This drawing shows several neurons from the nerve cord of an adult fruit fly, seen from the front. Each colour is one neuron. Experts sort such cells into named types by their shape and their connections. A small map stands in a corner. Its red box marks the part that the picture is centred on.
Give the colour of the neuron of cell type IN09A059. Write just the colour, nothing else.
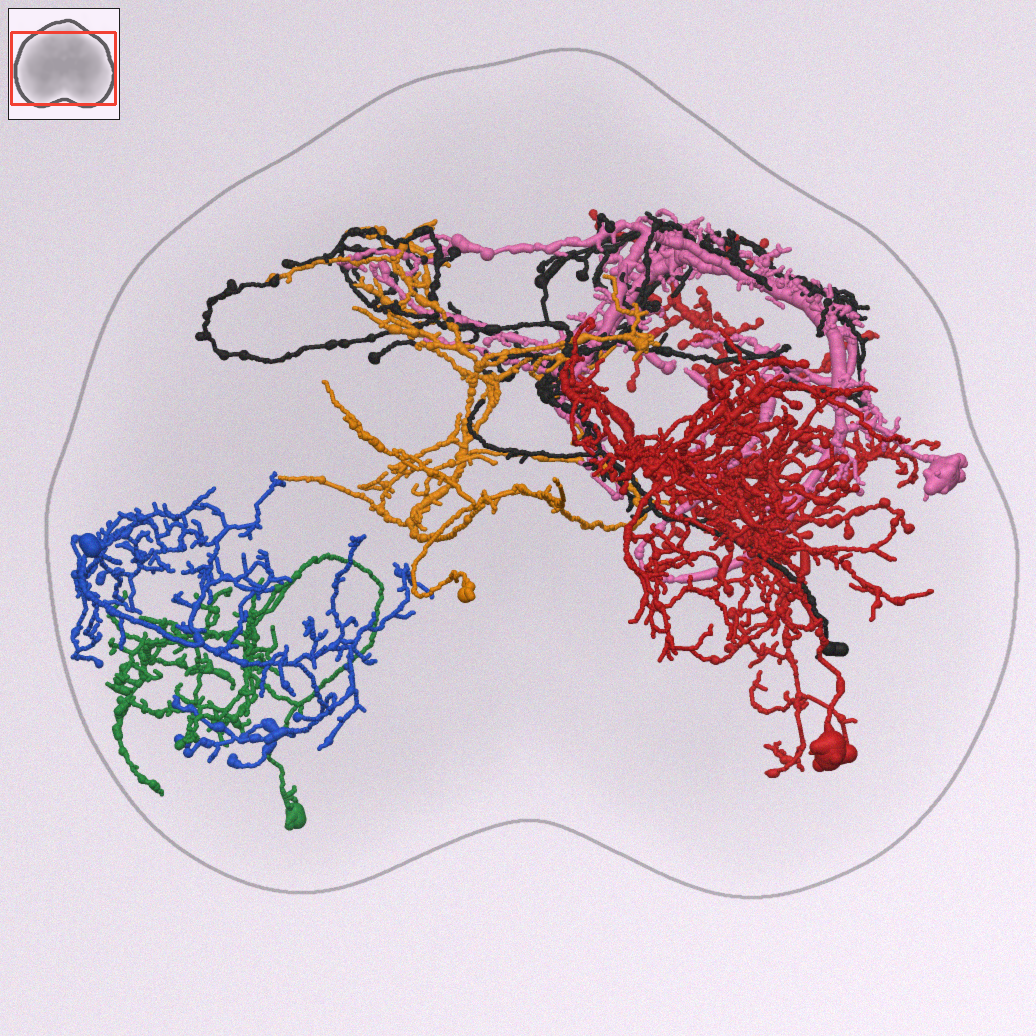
blue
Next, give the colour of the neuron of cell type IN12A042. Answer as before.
black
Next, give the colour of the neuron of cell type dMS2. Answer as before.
pink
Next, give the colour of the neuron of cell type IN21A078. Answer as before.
green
